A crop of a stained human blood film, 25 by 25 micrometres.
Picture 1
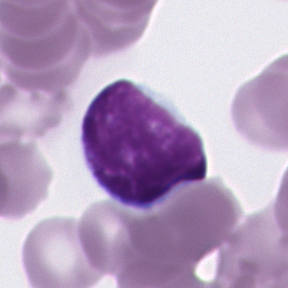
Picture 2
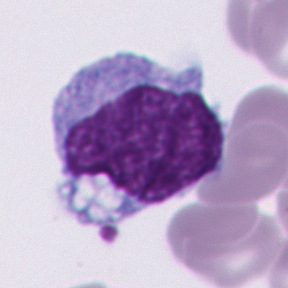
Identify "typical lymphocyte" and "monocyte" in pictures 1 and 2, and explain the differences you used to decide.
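In picture 1 the cell is a typical lymphocyte; picture 2 shows a monocyte. In the lymphocyte the cytoplasm is very scant: a thin, pale bluish rim lying mainly along the upper right edge.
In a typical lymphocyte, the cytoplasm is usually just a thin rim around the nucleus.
The monocyte's cytoplasm is pale grey-blue and lies mostly above and to the left of its nucleus. The outlines differ as well: the lymphocyte's is smooth, without surface projections, while the monocyte's is irregular rather than round. No granules are seen in the lymphocyte's cytoplasm, whereas the monocyte holds a cluster of clear vacuoles at its lower left.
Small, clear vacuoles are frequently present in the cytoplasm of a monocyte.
Beneath those vacuoles, at the monocyte's lower edge, sits a small dark purple round body. Throughout the lymphocyte's nucleus, the chromatin stains deep purple. The nucleus measures about 12 by 9 micrometres in the lymphocyte and about 14 by 10 micrometres in the monocyte. Red cells press against the lower edge of the lymphocyte and touch the right side of the monocyte.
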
